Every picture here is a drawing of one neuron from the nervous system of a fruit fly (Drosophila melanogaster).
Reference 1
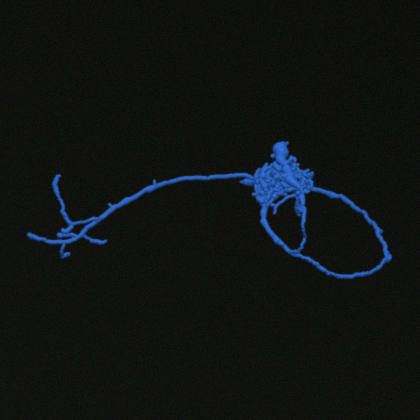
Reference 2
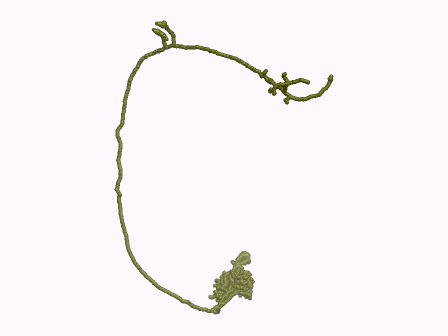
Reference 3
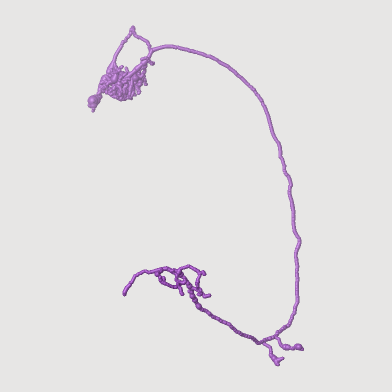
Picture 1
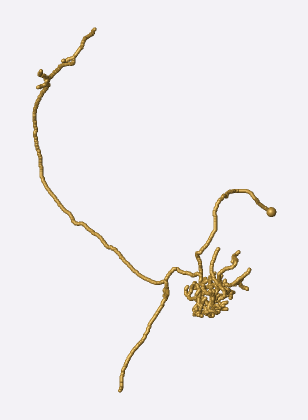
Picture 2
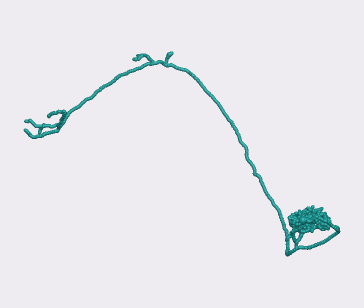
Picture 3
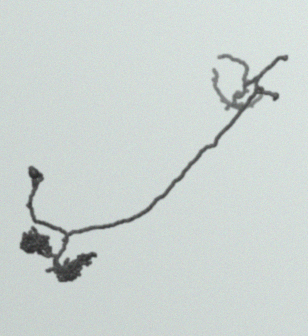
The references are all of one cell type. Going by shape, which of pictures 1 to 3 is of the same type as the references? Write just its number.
2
